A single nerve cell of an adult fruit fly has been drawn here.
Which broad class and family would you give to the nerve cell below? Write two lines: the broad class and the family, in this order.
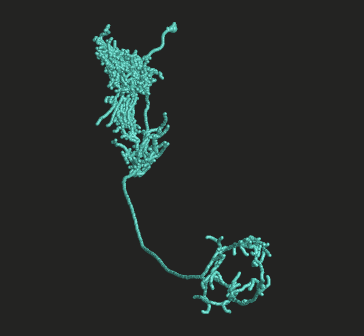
descending neuron
DNde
